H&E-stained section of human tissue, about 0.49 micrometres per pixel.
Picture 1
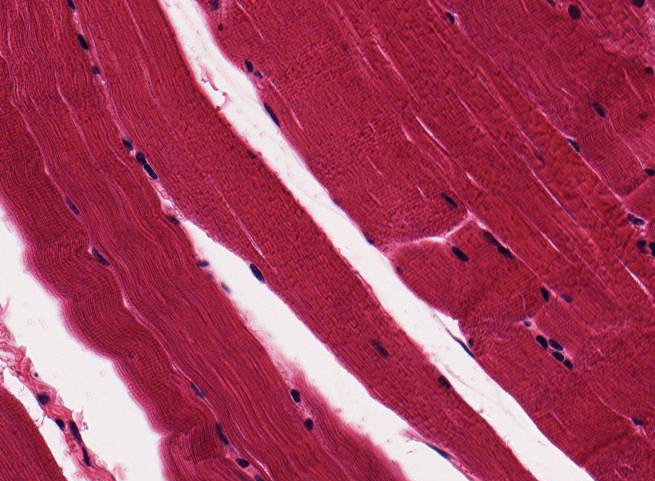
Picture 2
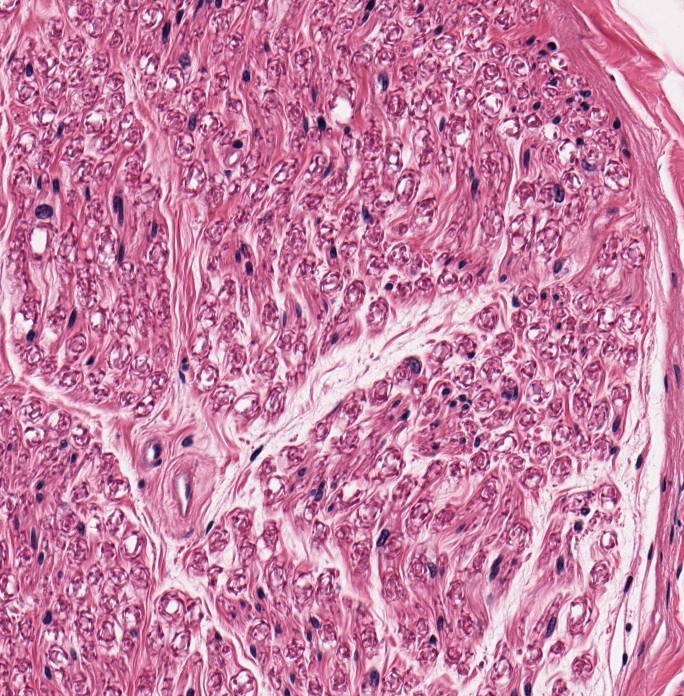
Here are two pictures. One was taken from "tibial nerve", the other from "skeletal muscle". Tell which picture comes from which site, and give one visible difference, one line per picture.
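The field in picture 1 comes from the skeletal muscle. Long parallel muscle fibres cross the whole field diagonally from upper left to lower right.
The field in picture 2 comes from the tibial nerve. Most of the field is filled with tightly packed small round fibre profiles, each a pink central core inside a pale clear ring.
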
